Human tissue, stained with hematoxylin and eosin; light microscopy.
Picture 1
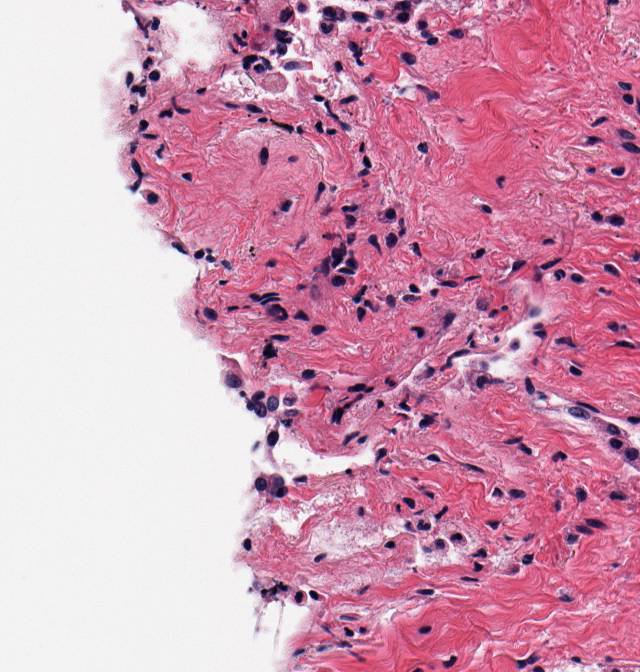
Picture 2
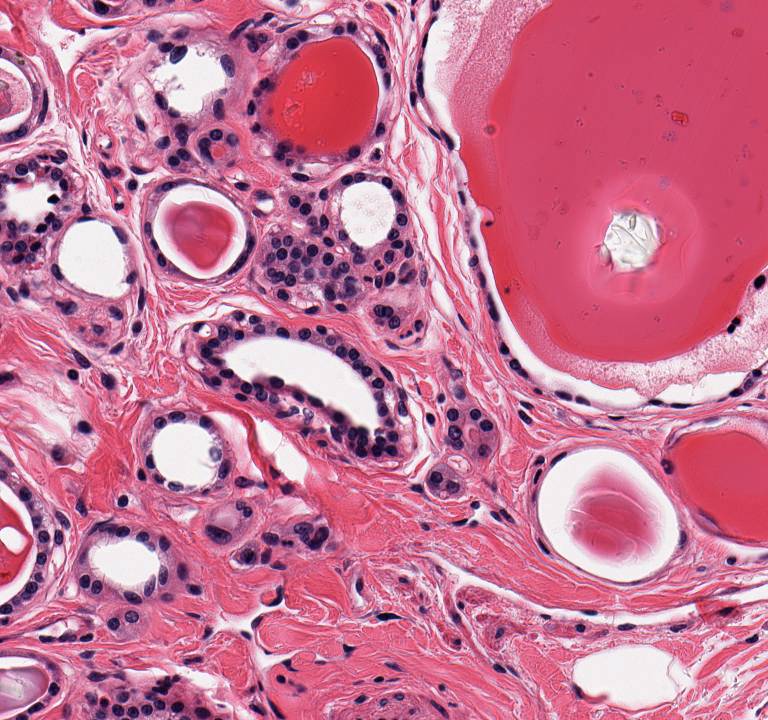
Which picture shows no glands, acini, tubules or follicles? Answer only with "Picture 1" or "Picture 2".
Picture 1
